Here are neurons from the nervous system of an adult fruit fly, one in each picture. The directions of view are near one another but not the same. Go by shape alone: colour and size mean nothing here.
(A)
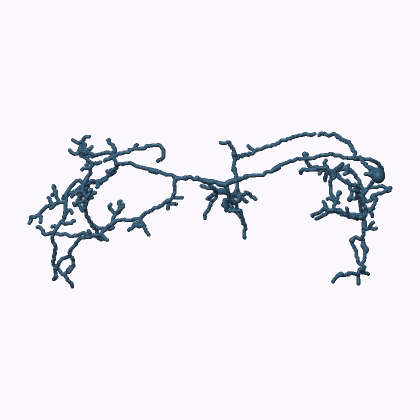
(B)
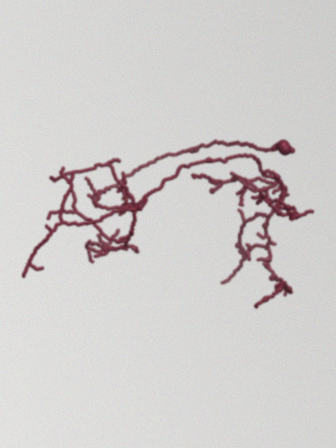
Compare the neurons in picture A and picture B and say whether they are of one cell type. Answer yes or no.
no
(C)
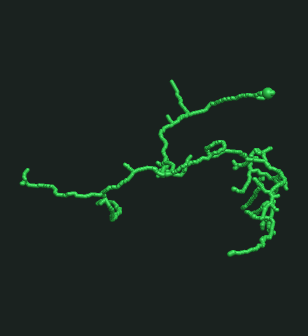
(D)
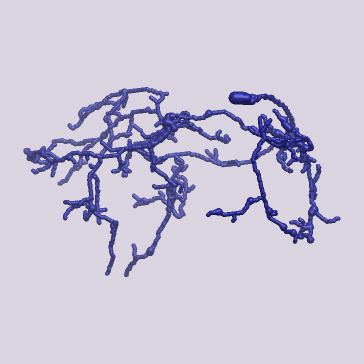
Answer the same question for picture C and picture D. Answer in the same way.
no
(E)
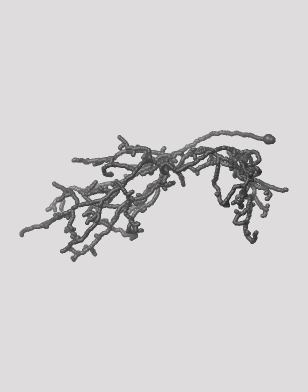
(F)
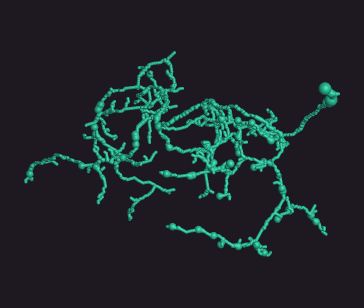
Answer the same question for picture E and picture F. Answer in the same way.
no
